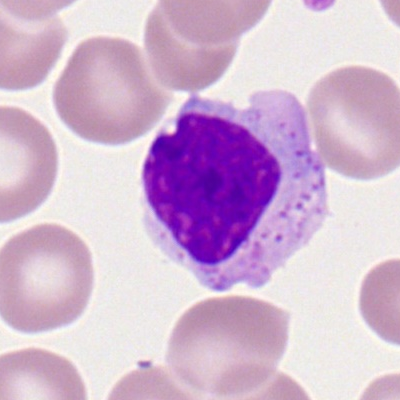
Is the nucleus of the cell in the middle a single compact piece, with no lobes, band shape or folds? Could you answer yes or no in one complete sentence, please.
Yes, within this cell the nucleus is one round, oval or kidney-shaped compact mass.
